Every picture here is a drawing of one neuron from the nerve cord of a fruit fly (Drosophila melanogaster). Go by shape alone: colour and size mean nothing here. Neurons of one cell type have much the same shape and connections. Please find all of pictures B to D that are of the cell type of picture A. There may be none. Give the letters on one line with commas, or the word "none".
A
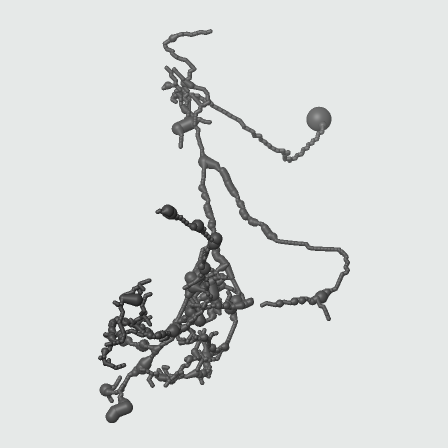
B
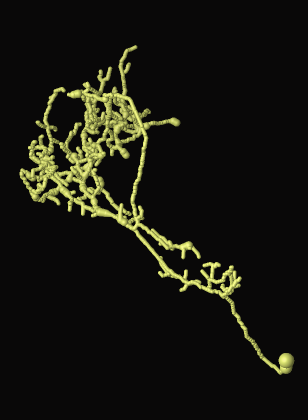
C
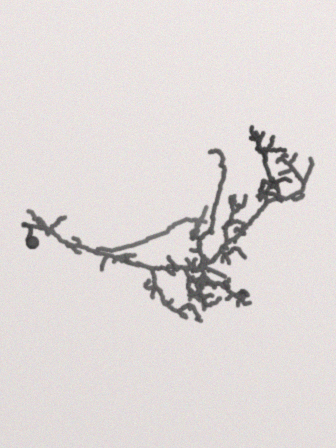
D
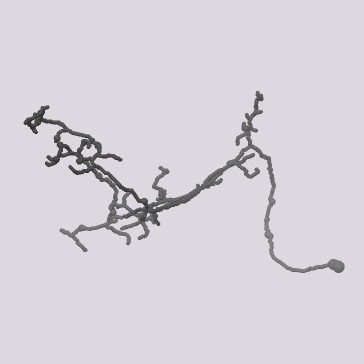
B, C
